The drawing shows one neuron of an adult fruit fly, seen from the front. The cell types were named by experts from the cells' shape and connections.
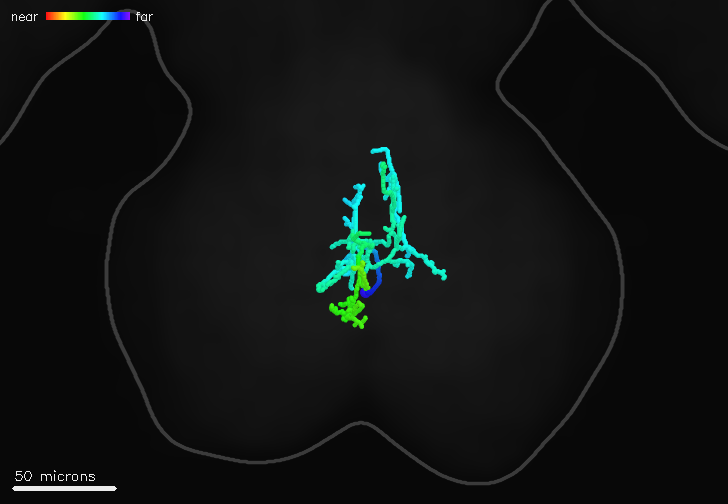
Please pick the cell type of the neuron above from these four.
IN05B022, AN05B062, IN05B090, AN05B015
IN05B090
